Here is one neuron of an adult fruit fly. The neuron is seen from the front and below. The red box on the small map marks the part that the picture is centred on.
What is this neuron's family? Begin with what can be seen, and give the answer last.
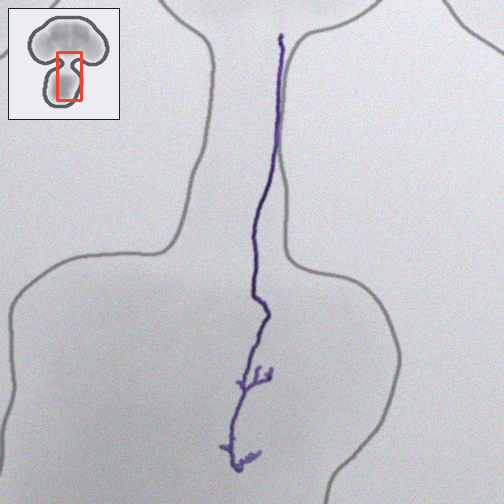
As drawn here it is more than twice as tall as it is wide. Its broad class is sensory neuron ascending to the brain. The name of its family is class mechanosensory proprioceptive.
